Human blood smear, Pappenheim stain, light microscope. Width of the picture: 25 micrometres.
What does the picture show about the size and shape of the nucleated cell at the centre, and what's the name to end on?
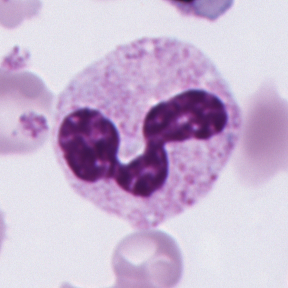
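Nucleus an S-shaped chain of lobes running across the cell. Lobes joined by broad bands of nuclear material, not thin threads. Cytoplasm pale pinkish-lilac, fine pinkish-violet granules scattered throughout. Cell about 16 micrometres across. This is a segmented neutrophil.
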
